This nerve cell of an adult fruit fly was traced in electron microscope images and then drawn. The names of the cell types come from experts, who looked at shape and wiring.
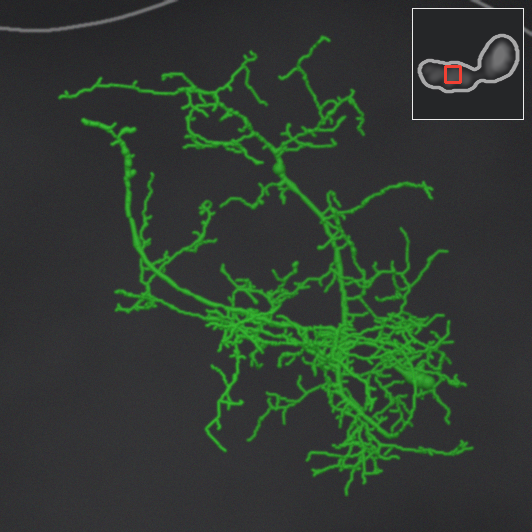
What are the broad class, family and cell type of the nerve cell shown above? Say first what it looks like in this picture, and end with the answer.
The cell body is at the lower right of the picture. The picture shows more than a hundred branch ends. Its broad class is nerve-cord intrinsic neuron. Its family is hemilineage 17A. It is of cell type IN17A039.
